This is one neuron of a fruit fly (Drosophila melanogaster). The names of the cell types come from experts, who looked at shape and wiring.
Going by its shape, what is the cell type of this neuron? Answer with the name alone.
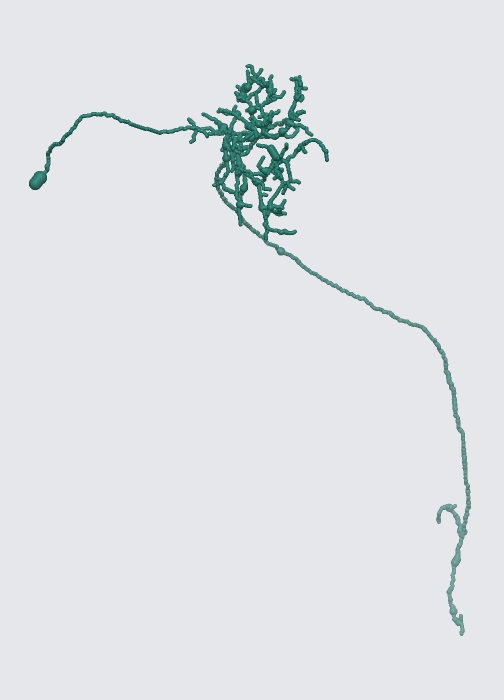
MeVP6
